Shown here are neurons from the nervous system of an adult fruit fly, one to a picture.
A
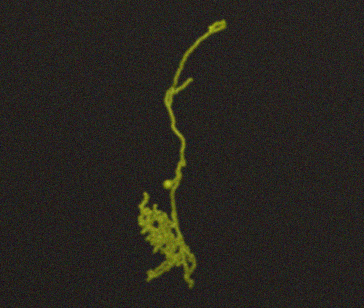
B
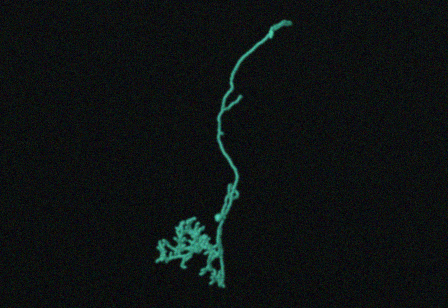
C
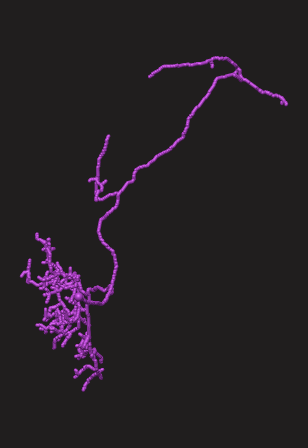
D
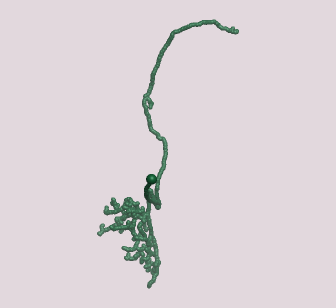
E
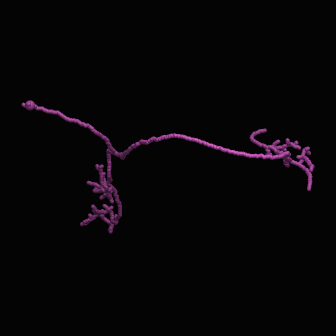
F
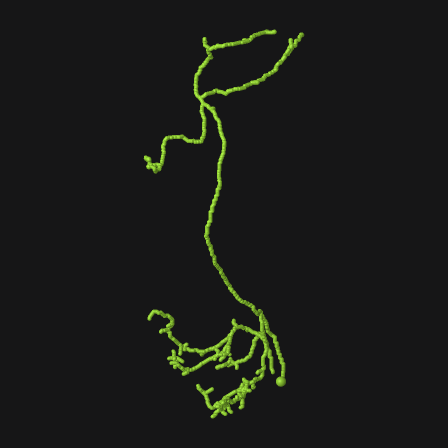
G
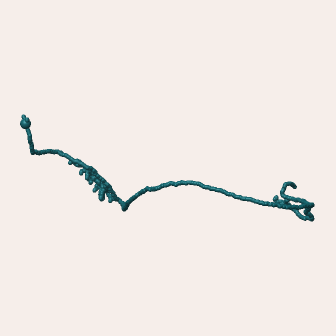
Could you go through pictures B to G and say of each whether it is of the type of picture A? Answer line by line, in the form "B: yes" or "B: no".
B: yes
C: yes
D: yes
E: no
F: no
G: no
